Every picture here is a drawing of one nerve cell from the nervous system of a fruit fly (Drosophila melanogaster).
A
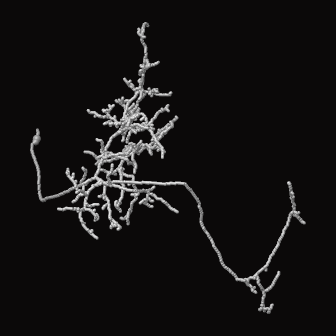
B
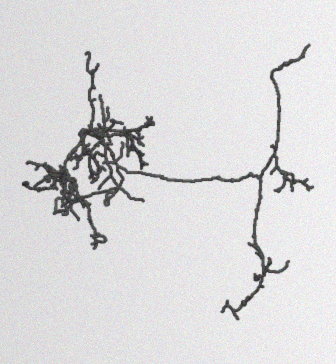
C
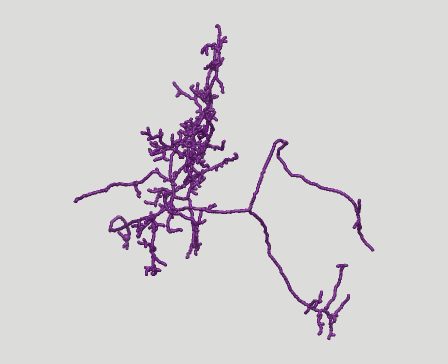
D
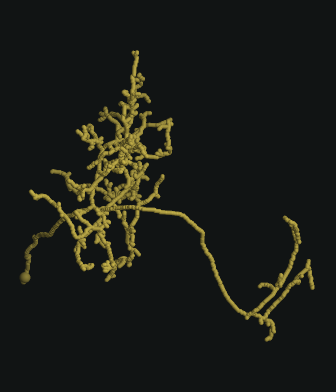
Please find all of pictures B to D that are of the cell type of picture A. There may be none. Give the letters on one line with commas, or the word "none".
C, D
